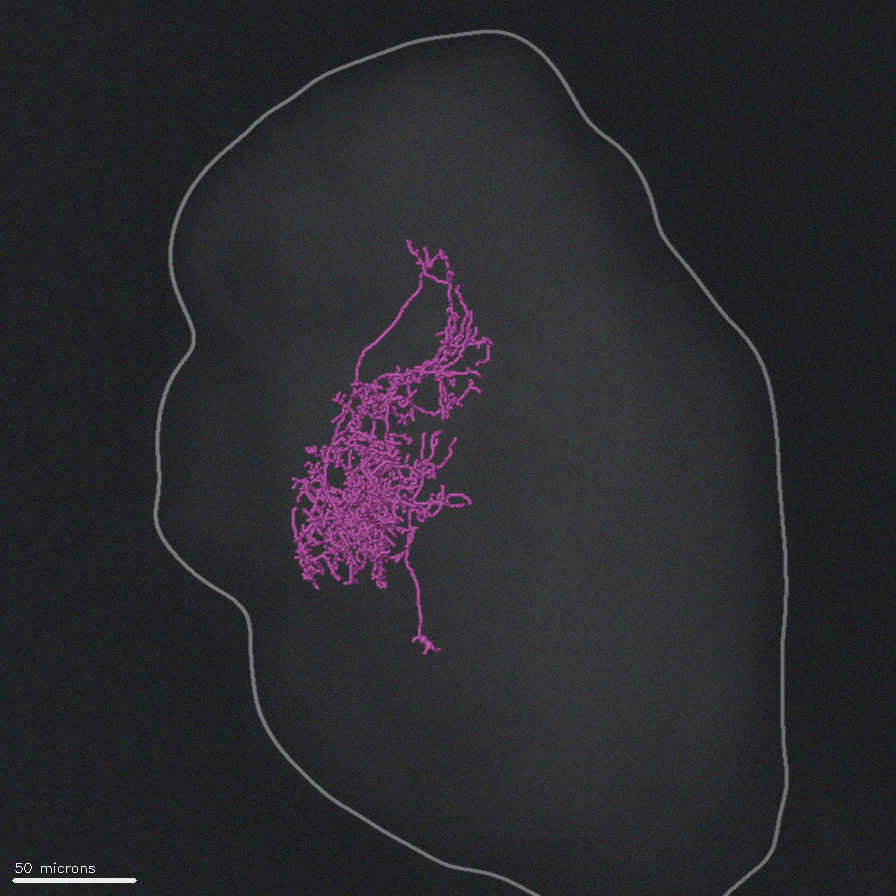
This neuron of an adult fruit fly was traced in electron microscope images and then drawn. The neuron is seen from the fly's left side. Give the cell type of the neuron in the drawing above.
AVLP098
